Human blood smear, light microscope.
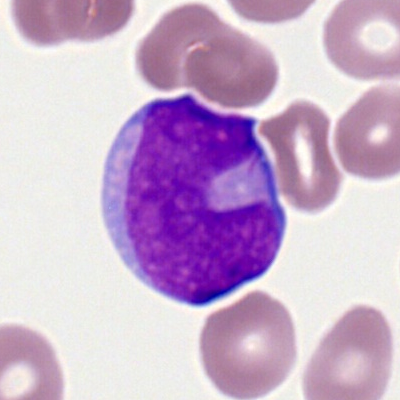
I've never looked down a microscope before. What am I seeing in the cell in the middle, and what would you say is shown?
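The nucleus, I notice, fills most of the cell. On its right side there is a pale notch. Its chromatin looks mottled to me, not smooth. The cytoplasm is pale blue. This one is a myeloblast.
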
